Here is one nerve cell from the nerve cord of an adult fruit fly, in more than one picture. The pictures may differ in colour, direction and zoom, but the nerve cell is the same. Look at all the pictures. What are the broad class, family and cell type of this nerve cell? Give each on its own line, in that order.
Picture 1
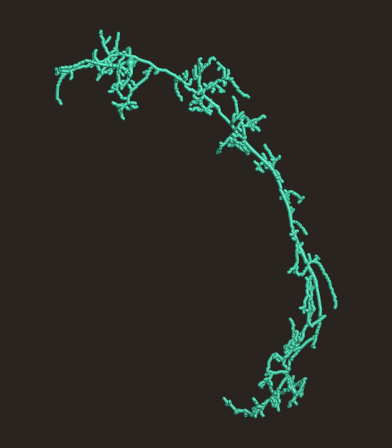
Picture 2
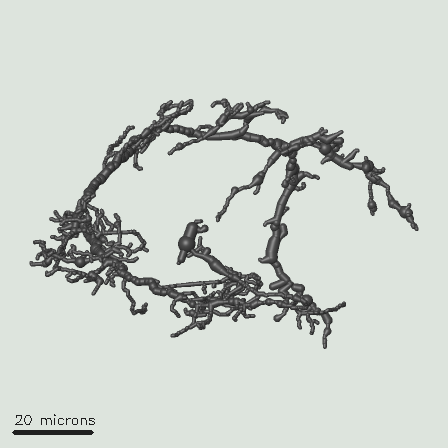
nerve-cord intrinsic neuron
hemilineage 11A
IN11A047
